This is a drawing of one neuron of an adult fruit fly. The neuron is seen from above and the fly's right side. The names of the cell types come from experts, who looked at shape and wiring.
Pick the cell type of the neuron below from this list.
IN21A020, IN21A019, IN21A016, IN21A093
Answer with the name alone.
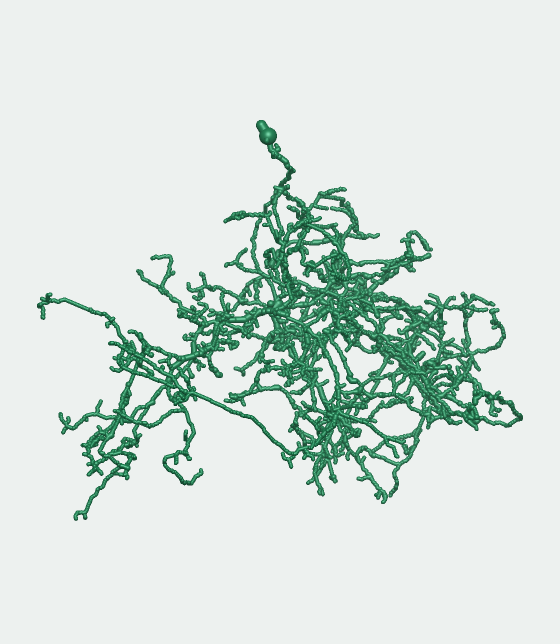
IN21A020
